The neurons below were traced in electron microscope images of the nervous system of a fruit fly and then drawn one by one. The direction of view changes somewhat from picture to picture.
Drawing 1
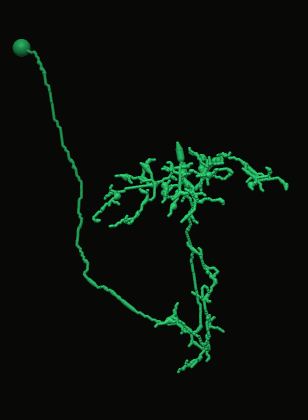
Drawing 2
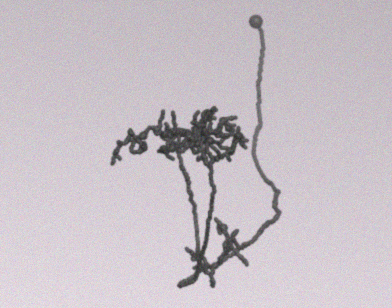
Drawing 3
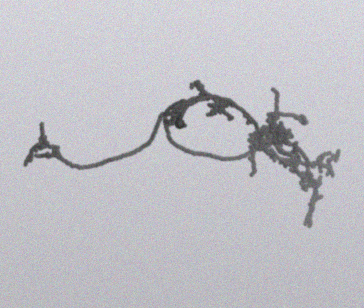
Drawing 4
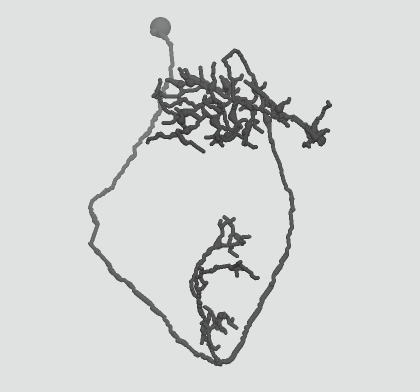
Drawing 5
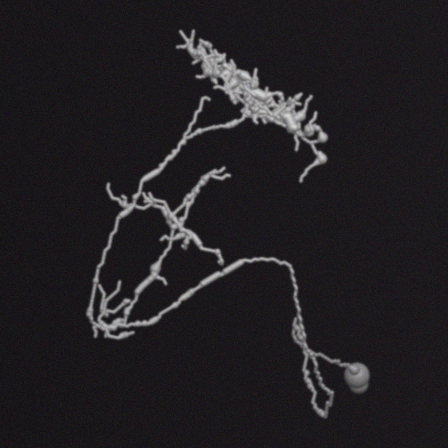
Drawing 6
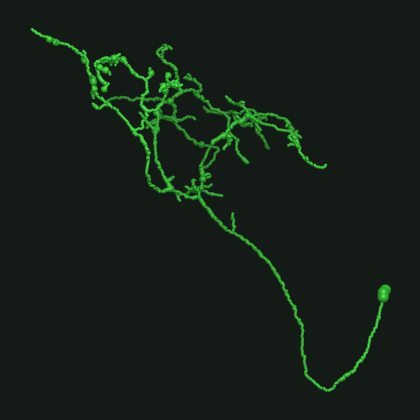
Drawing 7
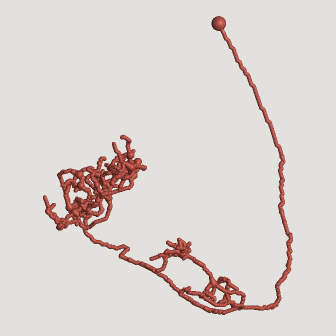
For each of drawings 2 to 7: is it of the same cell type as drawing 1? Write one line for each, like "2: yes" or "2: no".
2: yes
3: no
4: yes
5: yes
6: no
7: yes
